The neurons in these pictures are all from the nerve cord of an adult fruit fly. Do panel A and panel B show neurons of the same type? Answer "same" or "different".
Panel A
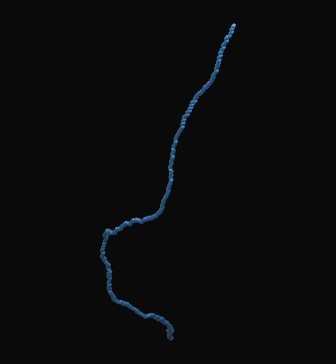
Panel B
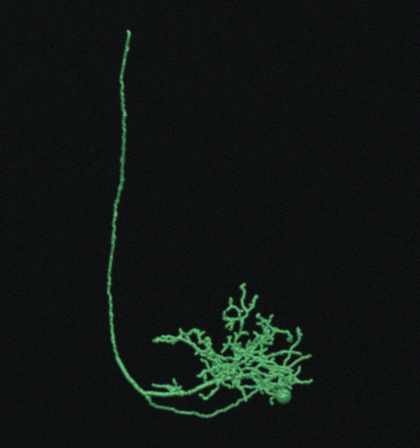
different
